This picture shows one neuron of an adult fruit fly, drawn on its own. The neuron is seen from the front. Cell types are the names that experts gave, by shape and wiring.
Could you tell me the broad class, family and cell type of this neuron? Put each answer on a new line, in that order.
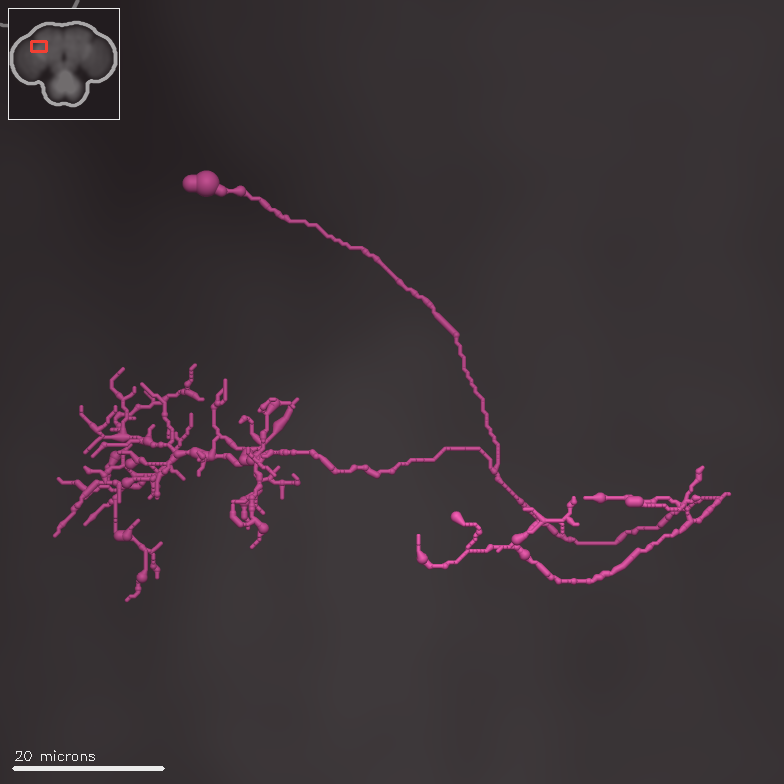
visual projection neuron
hemilineage VPNp3
LC21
